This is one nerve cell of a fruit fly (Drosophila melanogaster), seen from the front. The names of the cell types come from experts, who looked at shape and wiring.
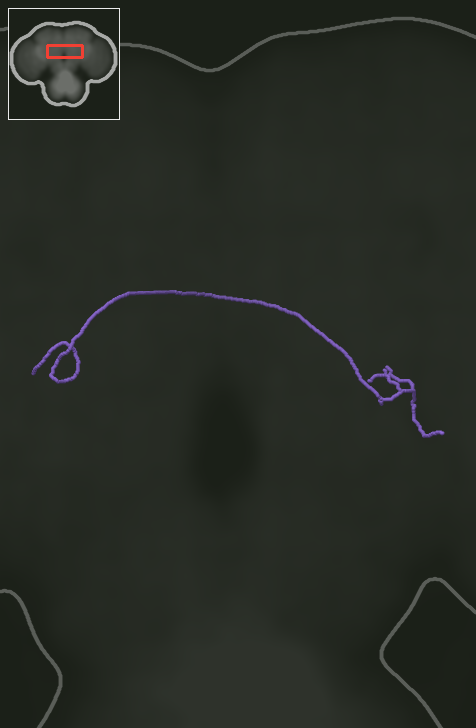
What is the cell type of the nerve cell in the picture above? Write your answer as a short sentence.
The cell type is ORN_VA1d.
